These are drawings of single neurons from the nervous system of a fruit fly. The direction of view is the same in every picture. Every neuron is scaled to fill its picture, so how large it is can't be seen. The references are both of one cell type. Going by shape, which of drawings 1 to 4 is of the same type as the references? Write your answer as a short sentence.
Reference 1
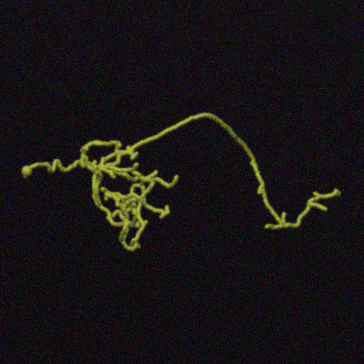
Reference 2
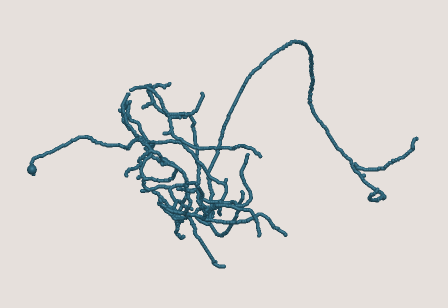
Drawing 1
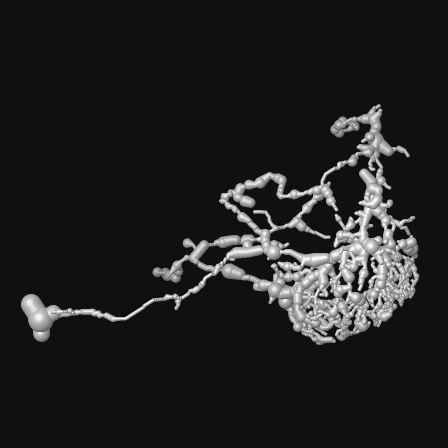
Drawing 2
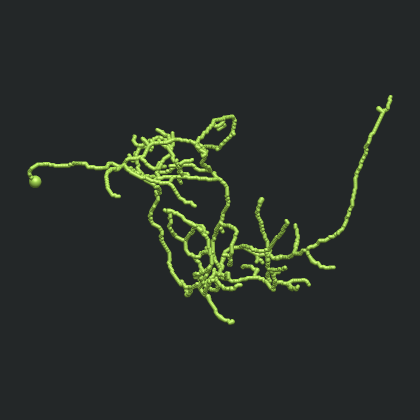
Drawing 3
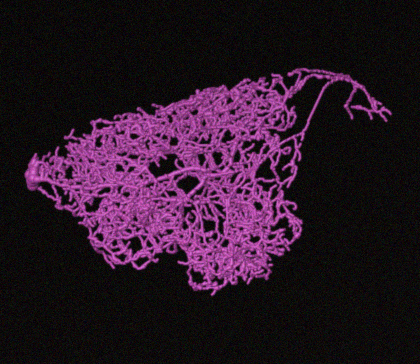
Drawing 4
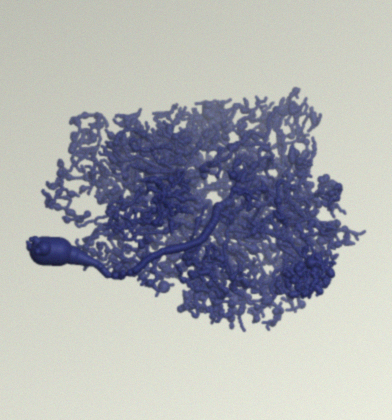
Drawing 2 shows a neuron of the same cell type.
